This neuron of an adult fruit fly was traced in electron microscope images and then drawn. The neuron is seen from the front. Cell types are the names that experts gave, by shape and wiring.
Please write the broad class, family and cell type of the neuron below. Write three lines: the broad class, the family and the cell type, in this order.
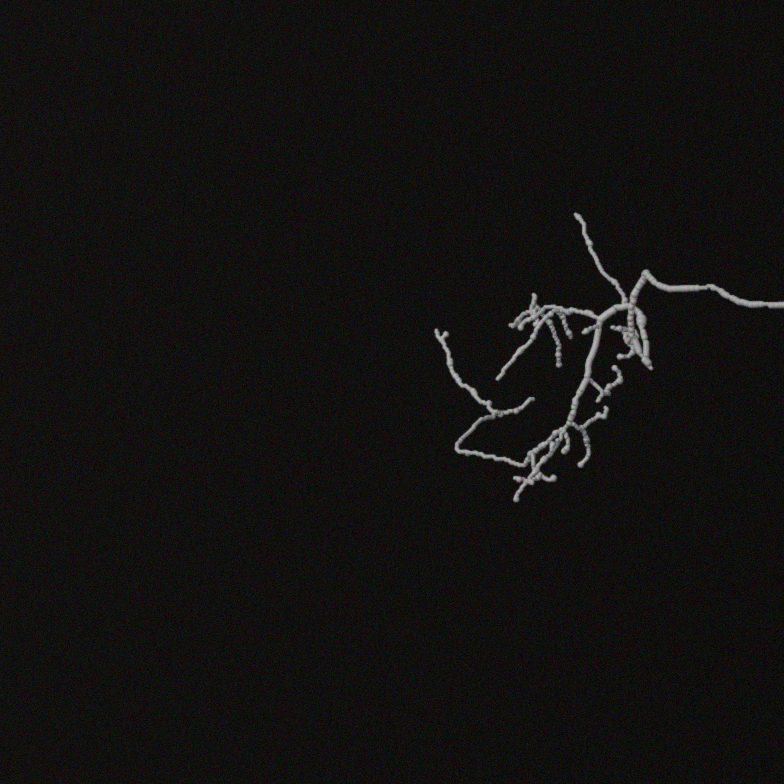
sensory neuron entering the nerve cord
class mechanosensory proprioceptive
SNpp33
